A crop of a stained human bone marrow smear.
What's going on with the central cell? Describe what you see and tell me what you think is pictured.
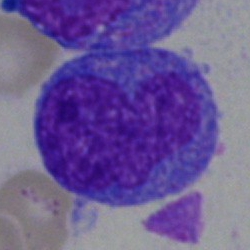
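Look at how the nucleus takes up most of this cell, with a shallow indentation along its top edge. Its chromatin is finely granular, no coarse dark clumps. The cytoplasm rim is wider at the lower right than on the left. It's a blast.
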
